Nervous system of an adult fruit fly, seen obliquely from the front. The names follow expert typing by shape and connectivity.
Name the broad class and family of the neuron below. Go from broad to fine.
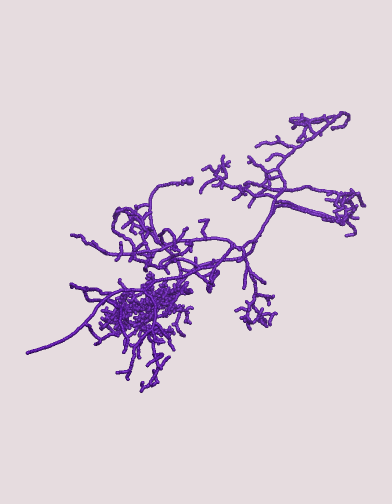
ascending neuron; hemilineage 19B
